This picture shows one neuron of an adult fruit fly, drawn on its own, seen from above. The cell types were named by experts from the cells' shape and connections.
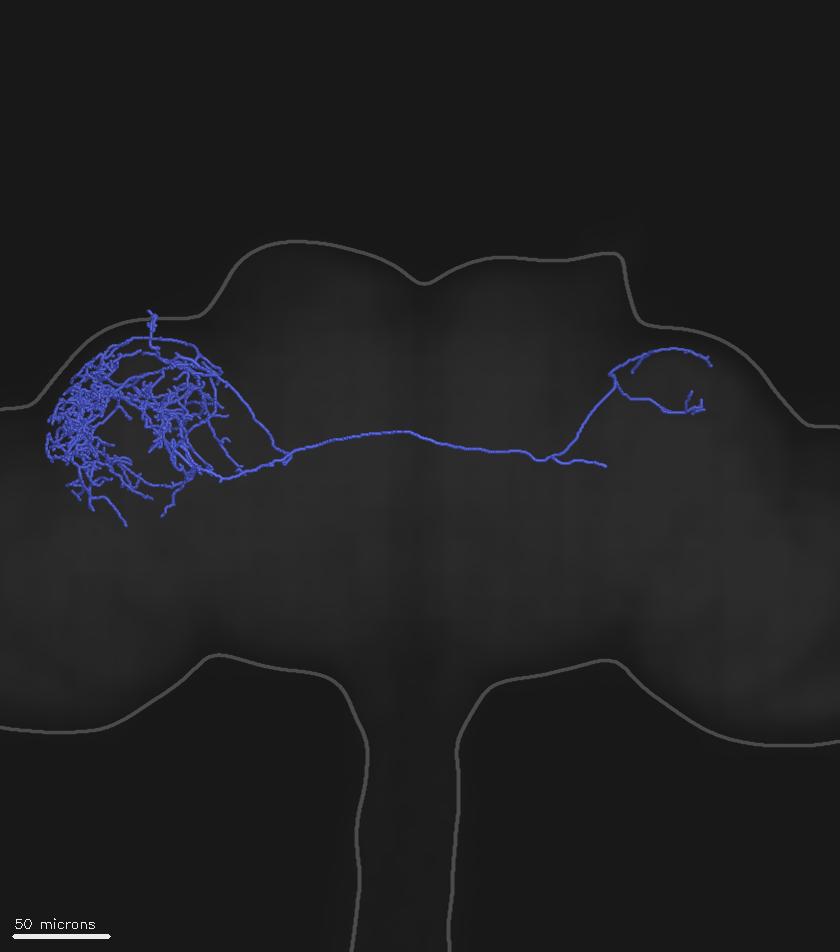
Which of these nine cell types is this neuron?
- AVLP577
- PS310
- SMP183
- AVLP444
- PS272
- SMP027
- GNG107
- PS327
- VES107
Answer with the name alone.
AVLP444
